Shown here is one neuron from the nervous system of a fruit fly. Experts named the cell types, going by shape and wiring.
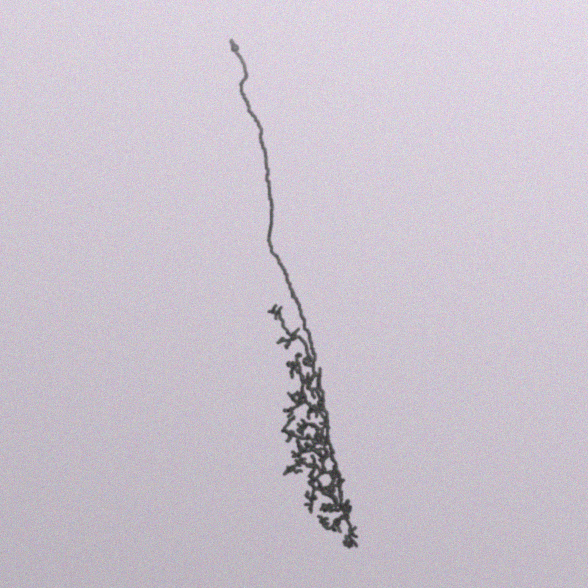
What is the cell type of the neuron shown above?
Pm2a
